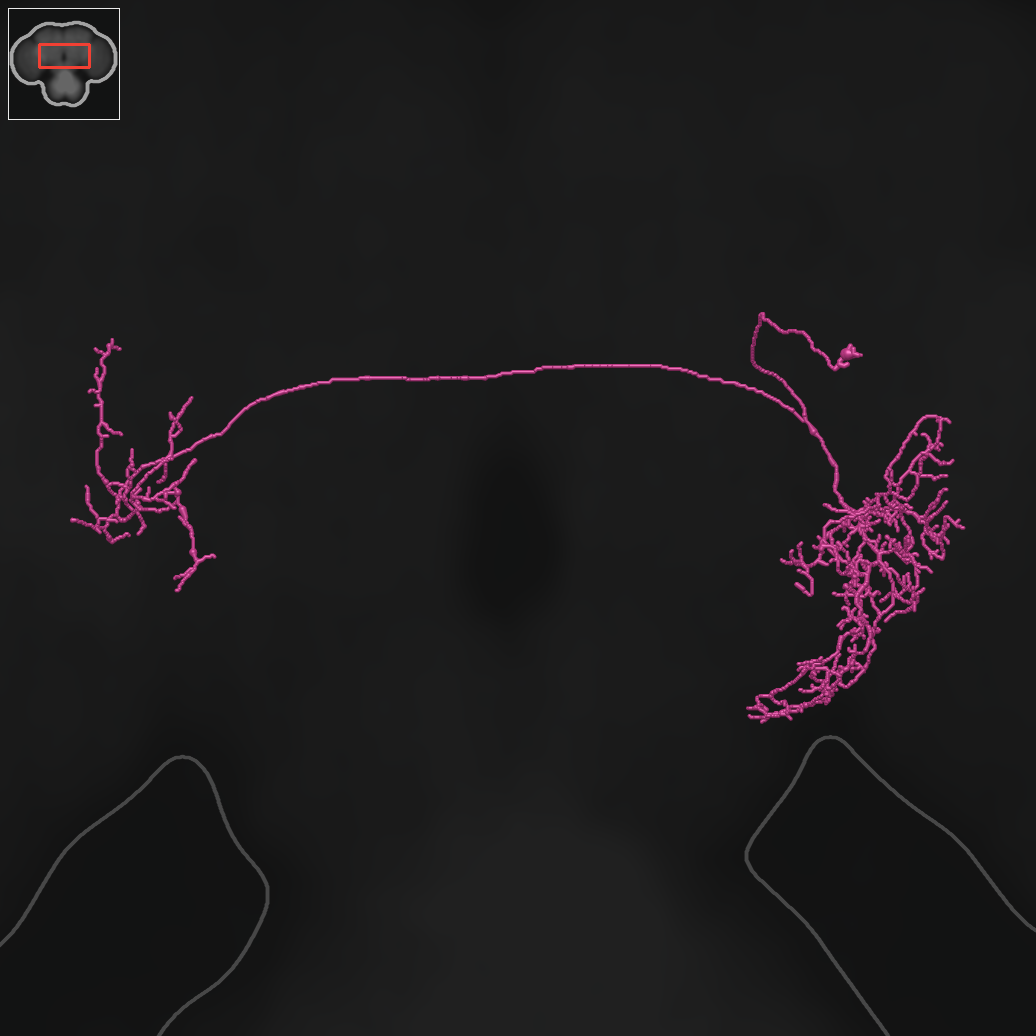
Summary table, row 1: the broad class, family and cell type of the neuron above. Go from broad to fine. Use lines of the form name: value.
broad class: central-brain intrinsic neuron
family: hemilineage VLPa2
cell type: CB4248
